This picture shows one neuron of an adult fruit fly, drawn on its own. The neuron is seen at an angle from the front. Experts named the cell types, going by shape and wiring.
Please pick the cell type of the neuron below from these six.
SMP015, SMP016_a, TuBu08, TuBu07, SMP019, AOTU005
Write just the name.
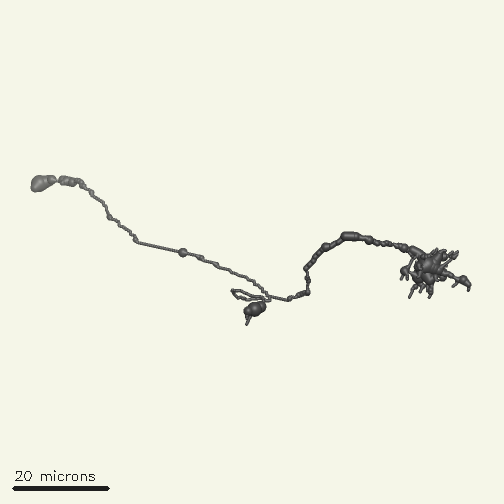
TuBu07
